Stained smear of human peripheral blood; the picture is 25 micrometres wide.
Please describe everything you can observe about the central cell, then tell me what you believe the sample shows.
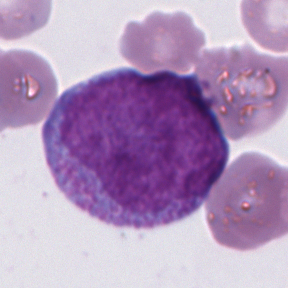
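Start with the outline, about 16 micrometres across: broadly rounded, with a flatter, slightly uneven edge along its top. The nucleus sits off-centre toward the upper right, filling about 70% of the cell's area. The chromatin is finely granular and fairly even, without coarse dark clumps. The cytoplasm forms a crescent-shaped rim, widest at the lower left. You are looking at a promyelocyte.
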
